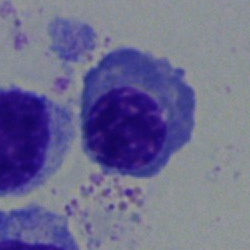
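Erythroblast, central cell. Notice the irregular outline, with small bumps along the upper and right edges. The nucleus sits off-centre toward the lower left, and the cytoplasm forms a moderate rim, widest above and to the right of the nucleus, with no granules visible.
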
